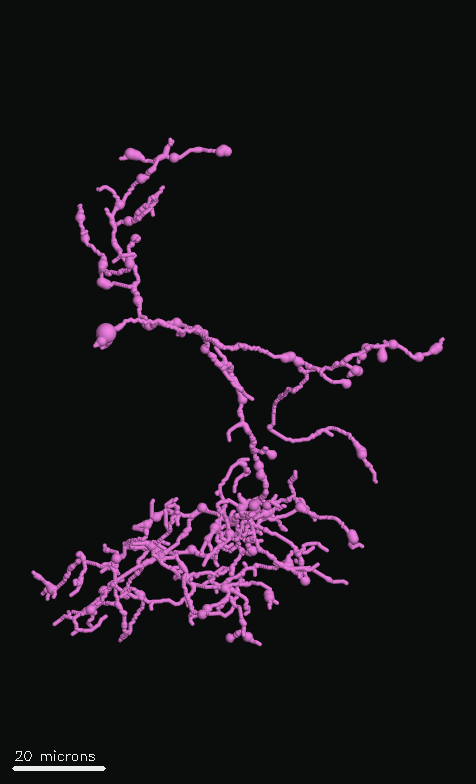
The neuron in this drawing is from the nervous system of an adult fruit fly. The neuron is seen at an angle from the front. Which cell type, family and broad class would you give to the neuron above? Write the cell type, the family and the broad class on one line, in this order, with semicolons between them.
CB3255; hemilineage SLPad1_anterior; central-brain intrinsic neuron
